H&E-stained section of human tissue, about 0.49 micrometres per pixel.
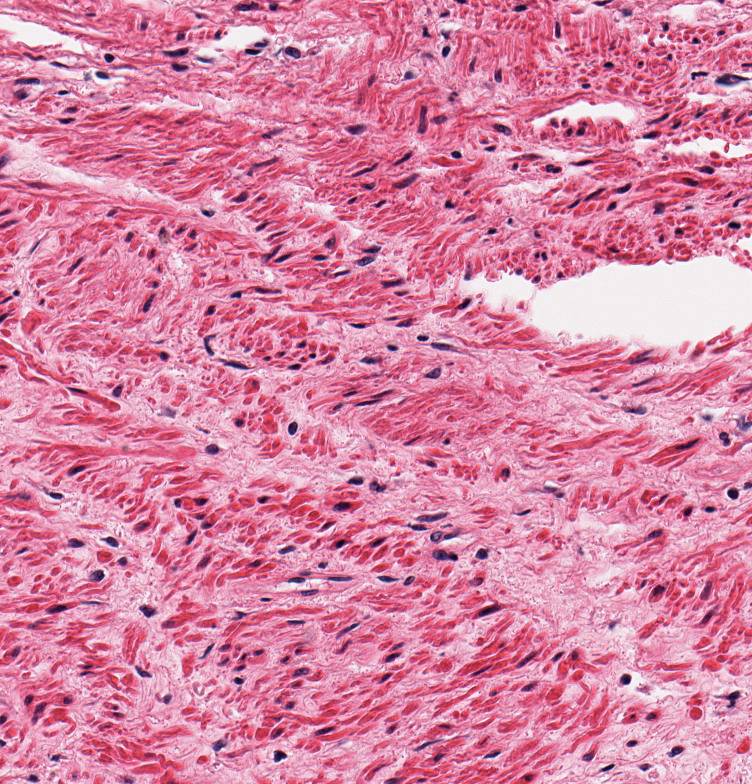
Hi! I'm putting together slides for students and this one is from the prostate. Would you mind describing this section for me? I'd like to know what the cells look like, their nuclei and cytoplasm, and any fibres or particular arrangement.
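Bundles of spindle cells run in varying directions across the whole field and intersect one another. Their cytoplasm is deeply eosinophilic and bright pink. Where a bundle is cut lengthwise, its nuclei are elongated and dark-staining. Paler pink, loosely fibrillar connective tissue lies between the bundles and is most evident in the lower half of the field.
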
